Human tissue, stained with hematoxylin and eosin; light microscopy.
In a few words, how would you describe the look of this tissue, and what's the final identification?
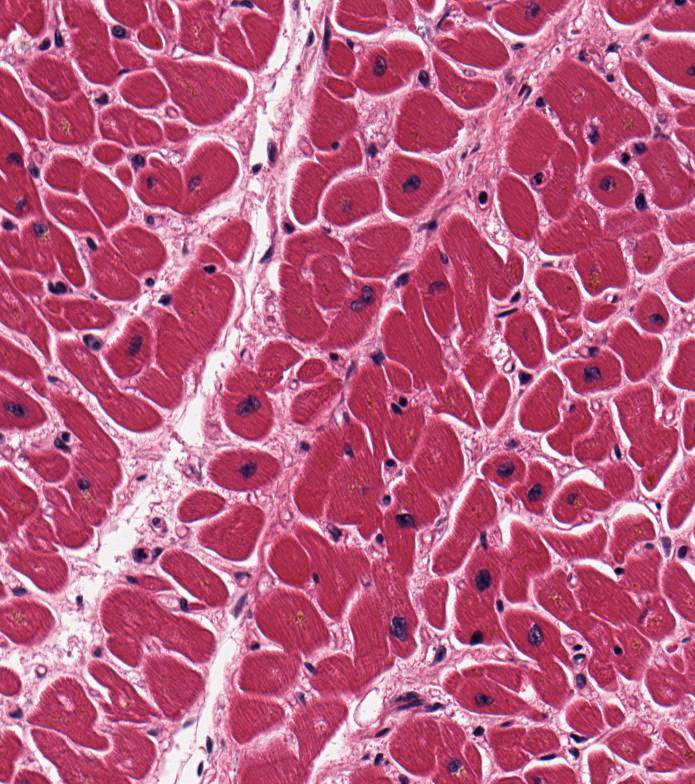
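Where a fibre shows a nucleus, there's only one, and it sits in the fibre's centre. Fine golden-brown granules lie centrally in many fibres, close to that nucleus. The cytoplasm stains a deep, even pink-red with eosin. Small dark elongated nuclei in the thin strands between fibres are smaller than the fibre nuclei. This is the left ventricle of the heart.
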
